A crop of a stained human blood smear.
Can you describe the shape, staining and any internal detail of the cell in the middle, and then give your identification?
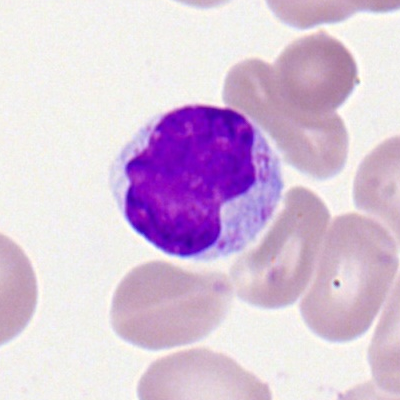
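Nucleus toward left of cell, notched on its right side. Cytoplasm pale blue-grey, with a few small reddish granules. Cell: lymphocyte.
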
